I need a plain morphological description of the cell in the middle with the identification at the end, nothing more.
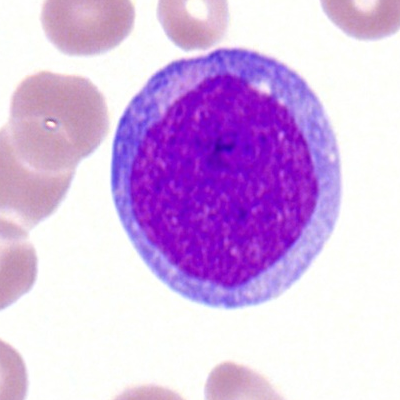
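Nucleus first: its chromatin is finely granular and evenly spread, with no coarse clumps. A small pale clear spot lies at the top edge of the nucleus. Cytoplasm next: it forms a complete rim around the nucleus and stains blue. The cell is a myeloblast.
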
